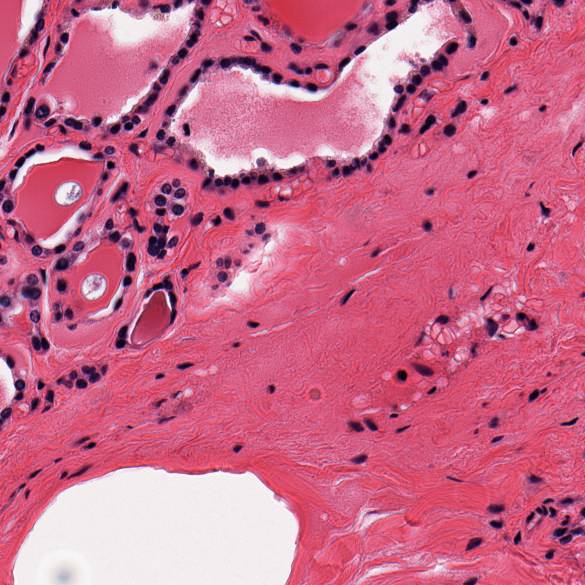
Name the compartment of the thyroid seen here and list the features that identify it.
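Dense connective tissue fills most of the centre and lower right of the field, with follicles gathered in the upper left. It consists of densely packed pink collagen fibres with scattered small, dark, spindle-shaped nuclei.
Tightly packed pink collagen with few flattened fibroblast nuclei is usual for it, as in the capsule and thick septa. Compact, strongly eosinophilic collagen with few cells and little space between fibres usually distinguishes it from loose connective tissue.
The follicles have a single layer of flattened to low cuboidal cells with dark, round nuclei.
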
